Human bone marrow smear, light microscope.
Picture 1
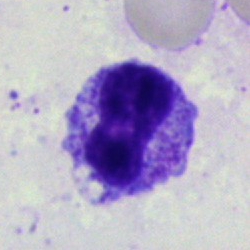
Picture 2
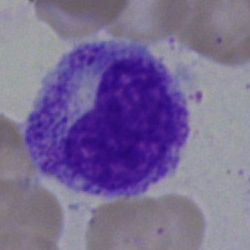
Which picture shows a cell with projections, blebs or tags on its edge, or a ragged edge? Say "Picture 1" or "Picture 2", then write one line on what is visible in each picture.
Picture 1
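Picture 1: The cell is roughly round with an irregular, slightly ruffled edge.
Picture 2: The cell has a round, smooth outline.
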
